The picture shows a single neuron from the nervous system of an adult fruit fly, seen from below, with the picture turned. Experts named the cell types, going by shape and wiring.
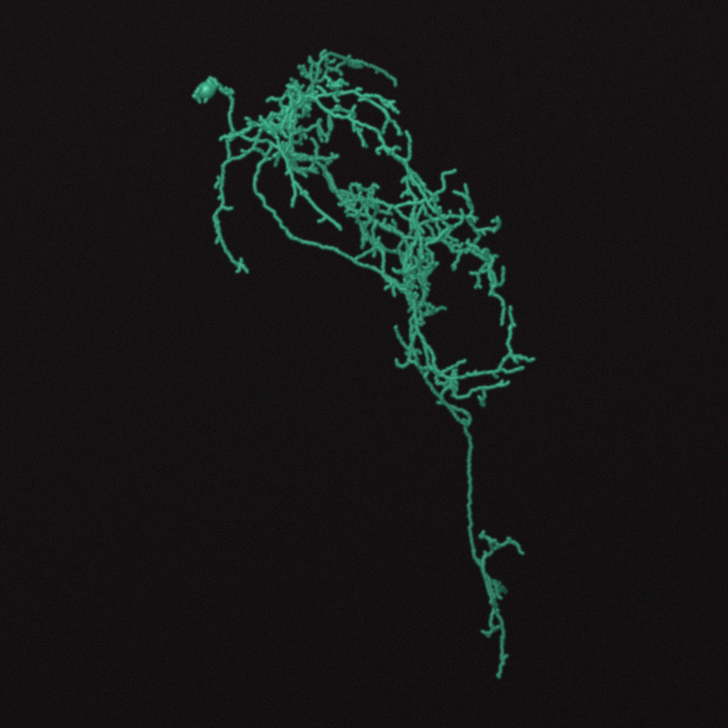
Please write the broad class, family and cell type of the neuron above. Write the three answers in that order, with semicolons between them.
central-brain intrinsic neuron; hemilineage SLPa&l1_anterior; CL071_a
